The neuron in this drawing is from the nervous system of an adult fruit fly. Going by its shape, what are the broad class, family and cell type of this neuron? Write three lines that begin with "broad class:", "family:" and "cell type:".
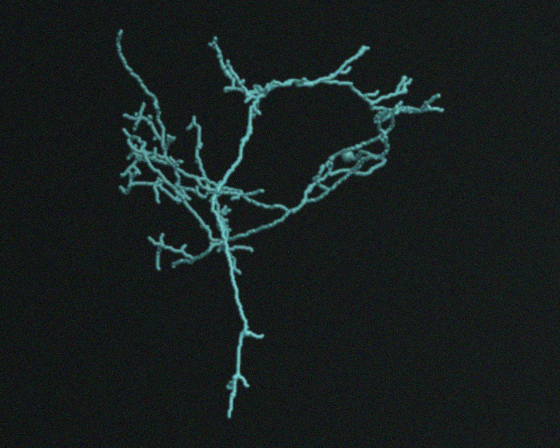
broad class: central-brain intrinsic neuron
family: hemilineage LALa1_anterior
cell type: CL056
